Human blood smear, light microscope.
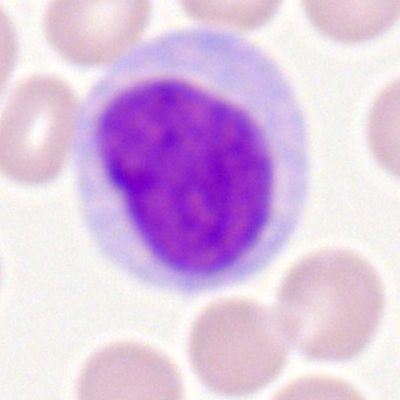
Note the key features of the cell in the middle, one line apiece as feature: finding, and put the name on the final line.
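Cell edge: smooth, roughly round
Chromatin clumping: darker and paler purple patches
Cytoplasm colour: pale grey-blue
Granules: none visible
Identification: myeloblast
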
